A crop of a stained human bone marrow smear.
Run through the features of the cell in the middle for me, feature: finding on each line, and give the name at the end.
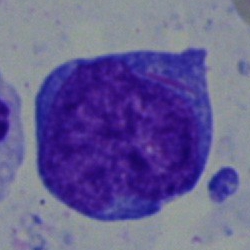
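Chromatin: finely granular, evenly spread, no coarse clumps
Cytoplasm amount: only a thin rim around the nucleus
Cytoplasm colour: deep blue
Streak: thin, straight, reddish-pink, in the upper right of the cell
Name: blast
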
